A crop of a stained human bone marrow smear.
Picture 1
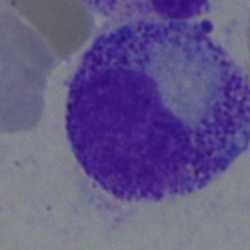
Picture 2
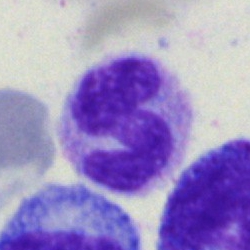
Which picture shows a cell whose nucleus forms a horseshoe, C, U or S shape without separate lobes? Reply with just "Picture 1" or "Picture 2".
Picture 2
